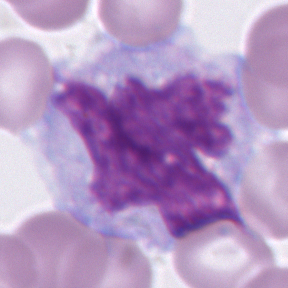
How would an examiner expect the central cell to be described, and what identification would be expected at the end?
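On inspection, the cell outline is roughly round with slight irregularities. The nucleus is elongated along a diagonal running from upper left to lower right, and its margin is ragged, with many small jagged projections. No coarse granules are visible in the cytoplasm. The answer: monocyte.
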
